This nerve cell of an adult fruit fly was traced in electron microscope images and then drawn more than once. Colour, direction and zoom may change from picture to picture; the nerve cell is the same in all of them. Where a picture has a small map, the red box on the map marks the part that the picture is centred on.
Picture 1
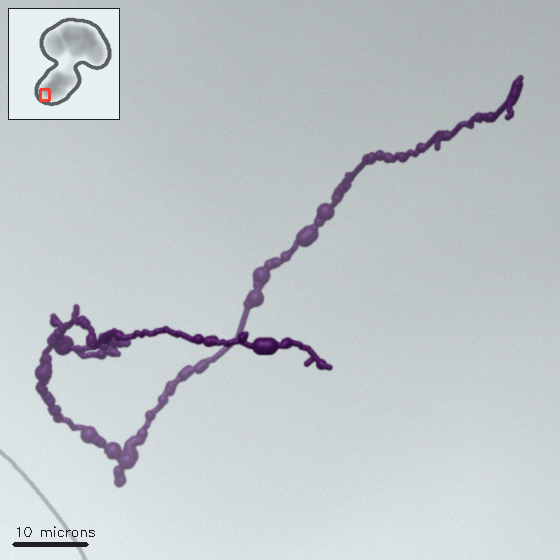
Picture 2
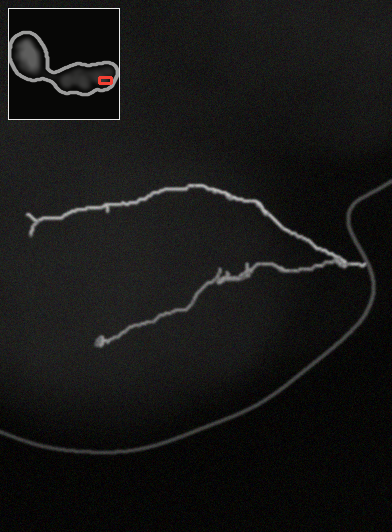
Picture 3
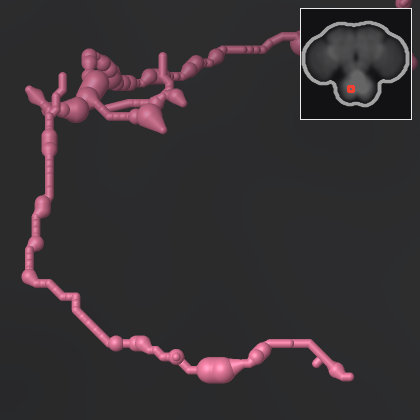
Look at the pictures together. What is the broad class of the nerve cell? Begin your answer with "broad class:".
broad class: sensory neuron entering the nerve cord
